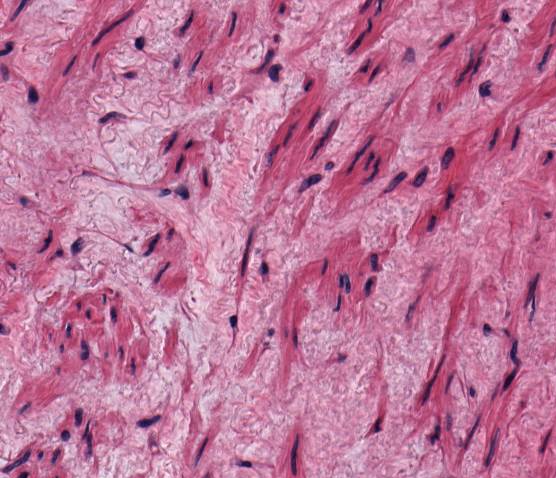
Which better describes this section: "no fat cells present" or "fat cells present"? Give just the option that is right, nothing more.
No fat cells present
